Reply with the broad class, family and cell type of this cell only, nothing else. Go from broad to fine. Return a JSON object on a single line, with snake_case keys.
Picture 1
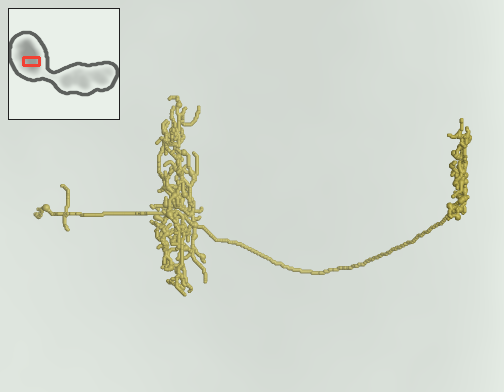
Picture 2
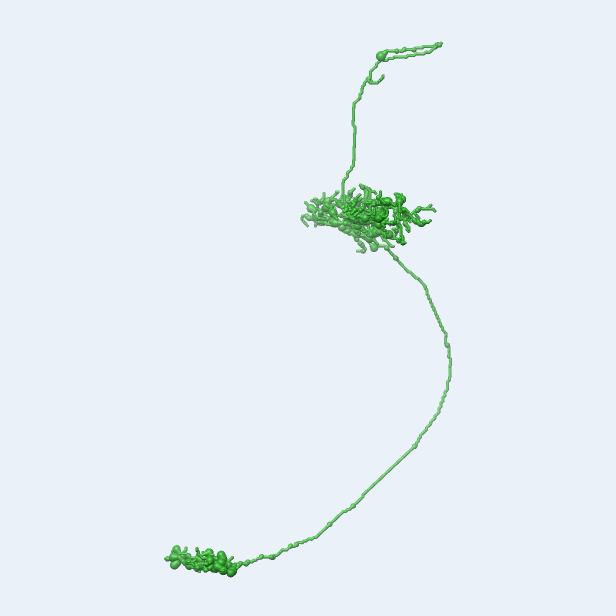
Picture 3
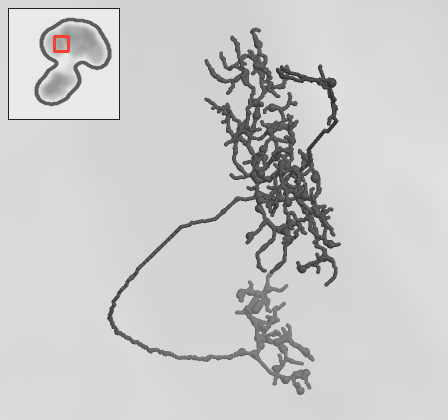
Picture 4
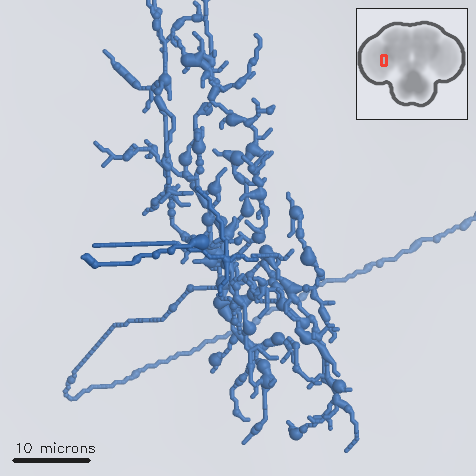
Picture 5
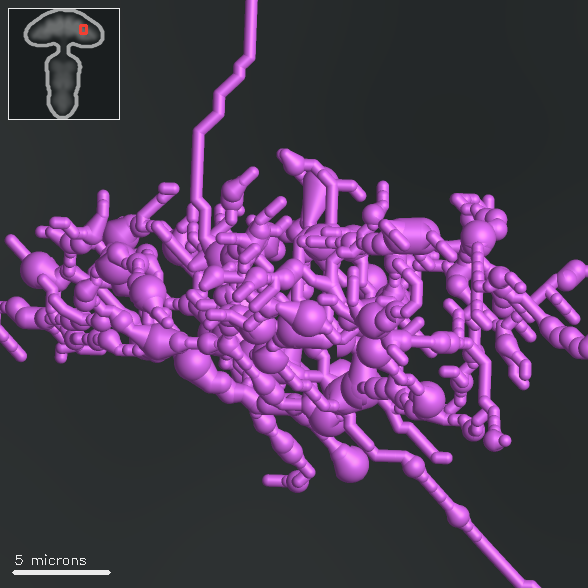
{"broad_class": "optic-lobe intrinsic neuron", "family": "TmY", "cell_type": "TmY19a"}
